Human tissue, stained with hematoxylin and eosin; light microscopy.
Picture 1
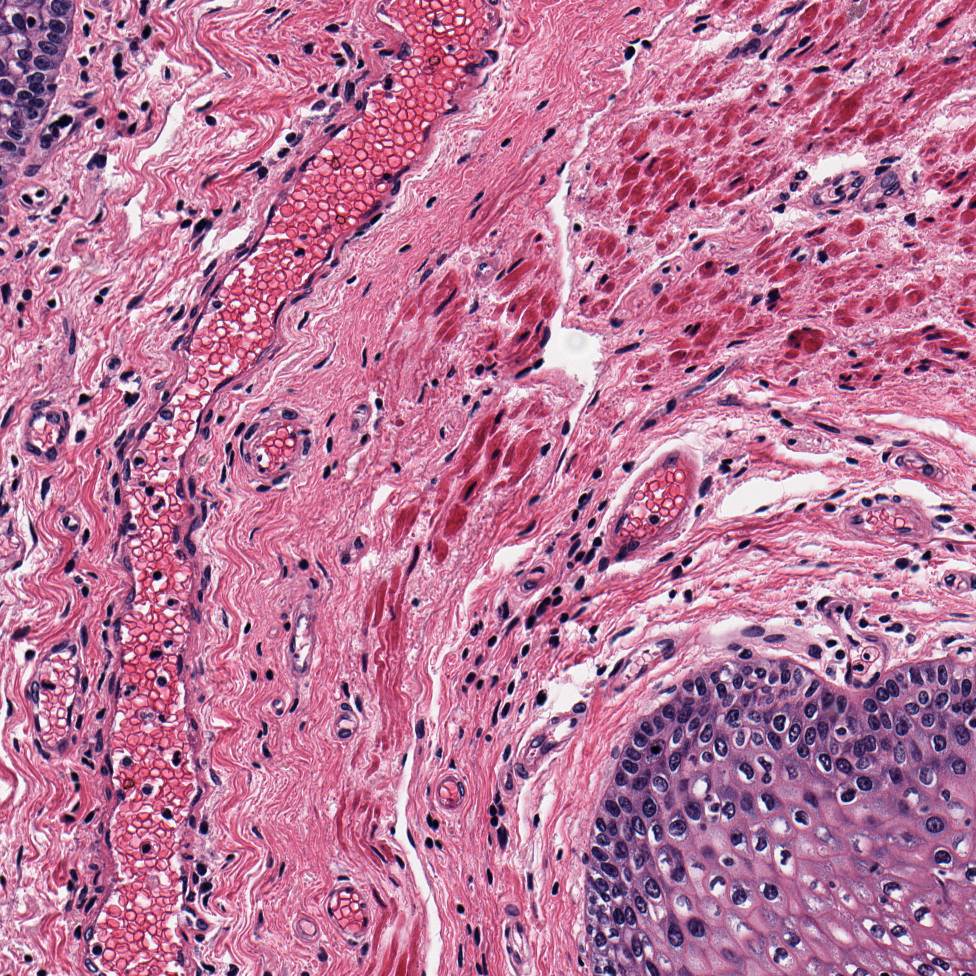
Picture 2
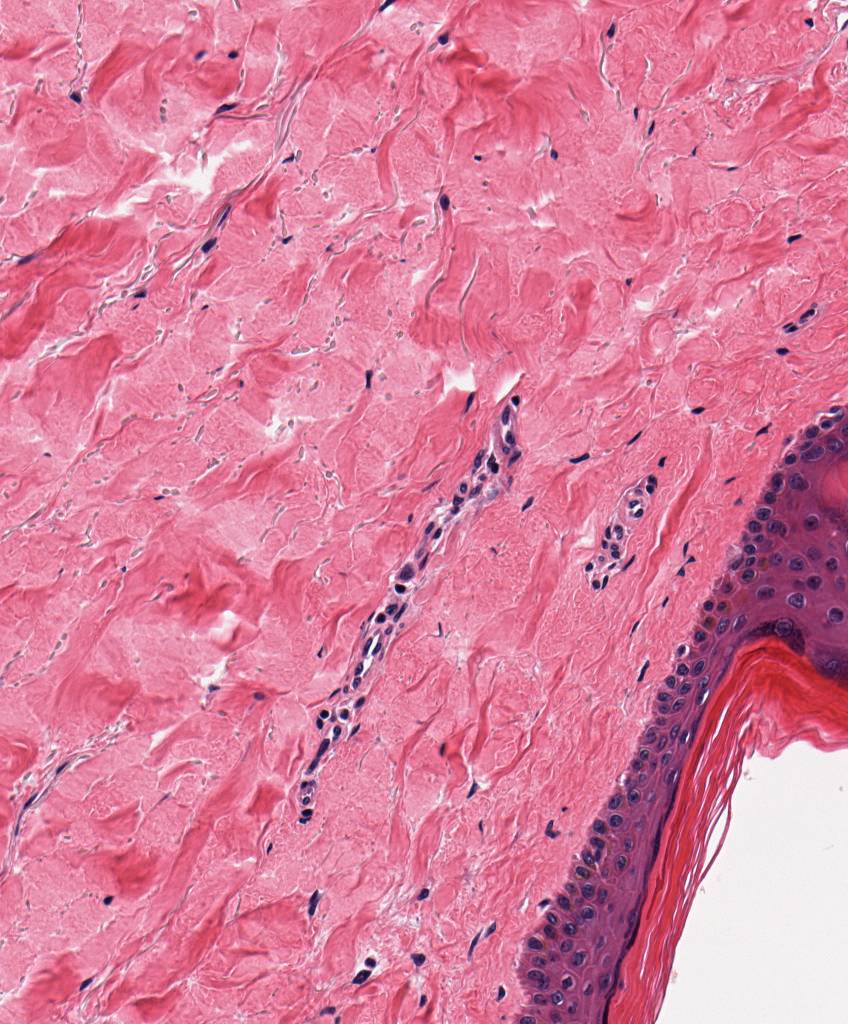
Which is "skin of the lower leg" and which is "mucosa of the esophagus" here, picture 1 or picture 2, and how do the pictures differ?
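Picture 1 shows mucosa of the esophagus, and picture 2 shows skin of the lower leg. Both have stratified squamous epithelium at the lower right. In picture 1 it is a mass in the corner, with a row of small dark basal cells at its edge and larger polygonal cells with paler pink cytoplasm further in. In picture 2 it is a strip along the edge, with small dark basal nuclei and larger paler nuclei above them. The stroma of picture 1 is loose to moderately dense wavy pink collagen, whereas picture 2 is filled by dense pink connective tissue of thick eosinophilic collagen bundles running in haphazard directions. Picture 1 also has several small round vessels holding red blood cells, one right and one left of centre, and, in the upper right, bundles of deeply eosinophilic fibres cut mostly in cross section as rounded dark red profiles. In picture 2 the cells in the collagen are sparse, mostly small dark spindle-shaped nuclei lying singly.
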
